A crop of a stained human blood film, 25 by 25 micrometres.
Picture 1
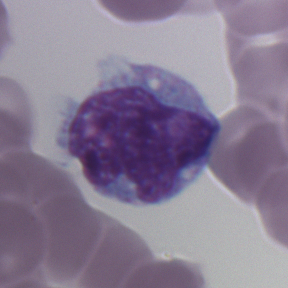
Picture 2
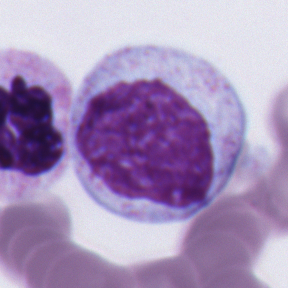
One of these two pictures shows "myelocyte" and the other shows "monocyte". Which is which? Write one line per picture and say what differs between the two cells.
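Picture 1 shows a monocyte: No distinct granules are seen in the cytoplasm.
Picture 2 shows a myelocyte: Fine pinkish-violet granules are scattered through the cytoplasm.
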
